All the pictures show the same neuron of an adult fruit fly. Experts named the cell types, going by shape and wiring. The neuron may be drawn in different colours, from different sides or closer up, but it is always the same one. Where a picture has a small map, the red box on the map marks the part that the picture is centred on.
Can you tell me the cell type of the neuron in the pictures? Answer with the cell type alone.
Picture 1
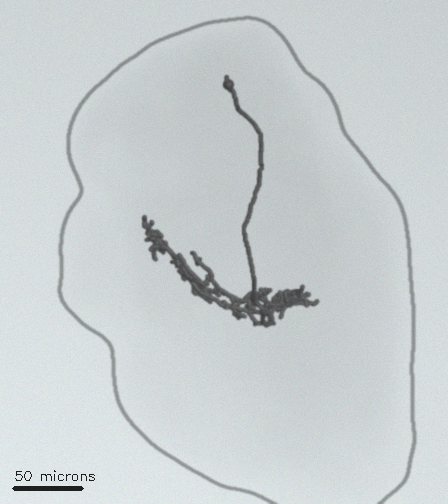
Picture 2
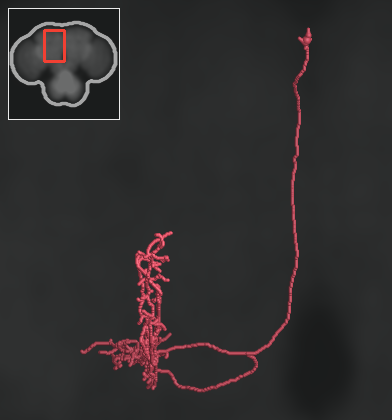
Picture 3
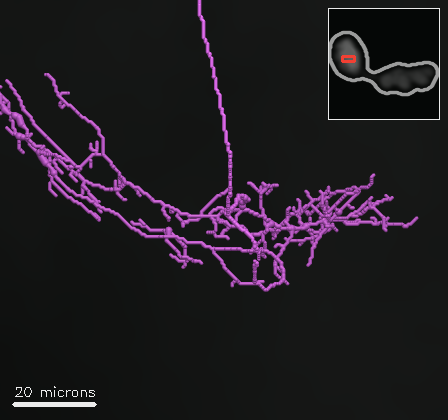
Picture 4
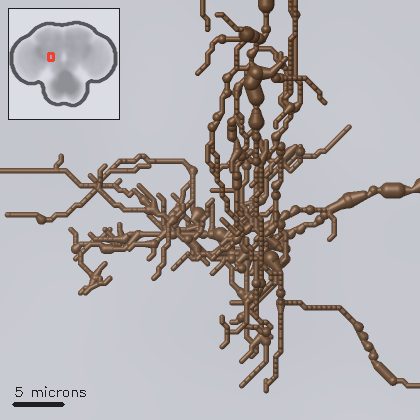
LAL133_c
